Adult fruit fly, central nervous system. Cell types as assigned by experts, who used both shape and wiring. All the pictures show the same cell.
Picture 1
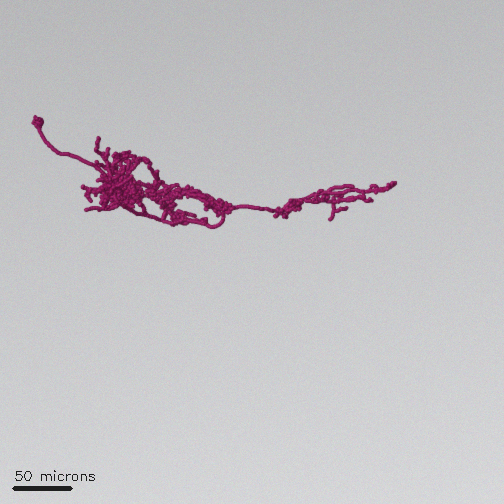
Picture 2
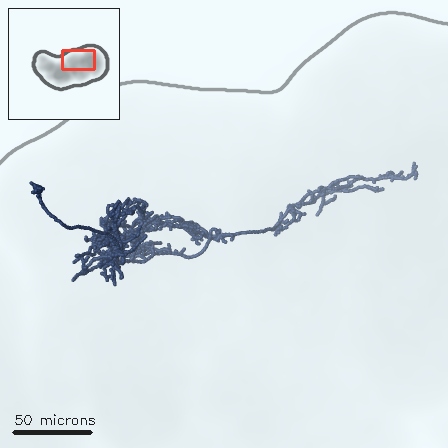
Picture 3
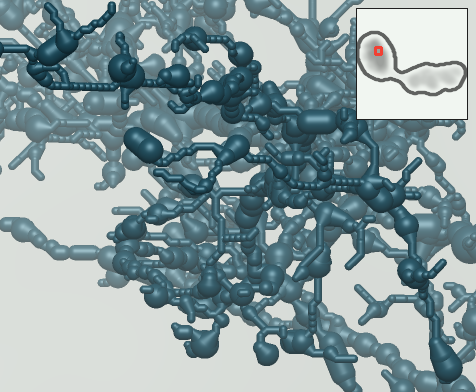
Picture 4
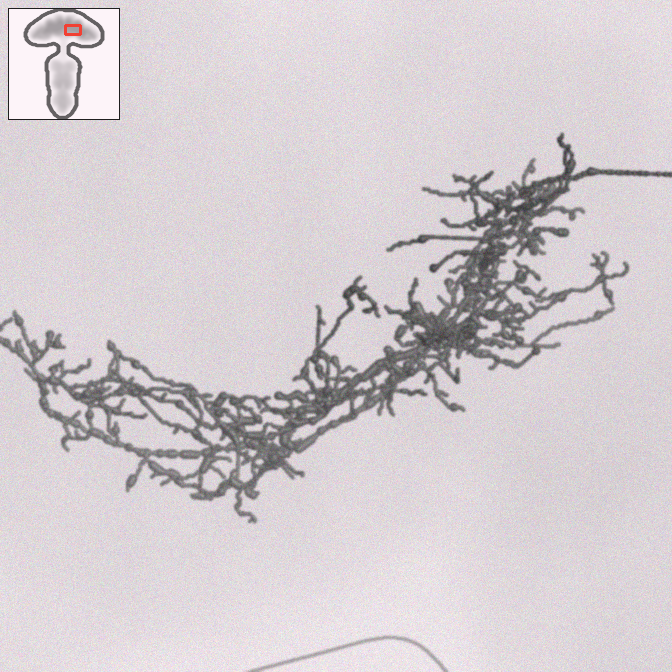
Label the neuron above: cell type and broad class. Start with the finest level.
PLP005; central-brain intrinsic neuron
